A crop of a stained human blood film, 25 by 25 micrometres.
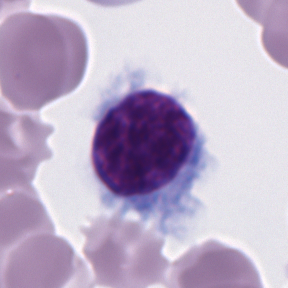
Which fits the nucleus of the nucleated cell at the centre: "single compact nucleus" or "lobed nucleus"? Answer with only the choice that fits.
Single compact nucleus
